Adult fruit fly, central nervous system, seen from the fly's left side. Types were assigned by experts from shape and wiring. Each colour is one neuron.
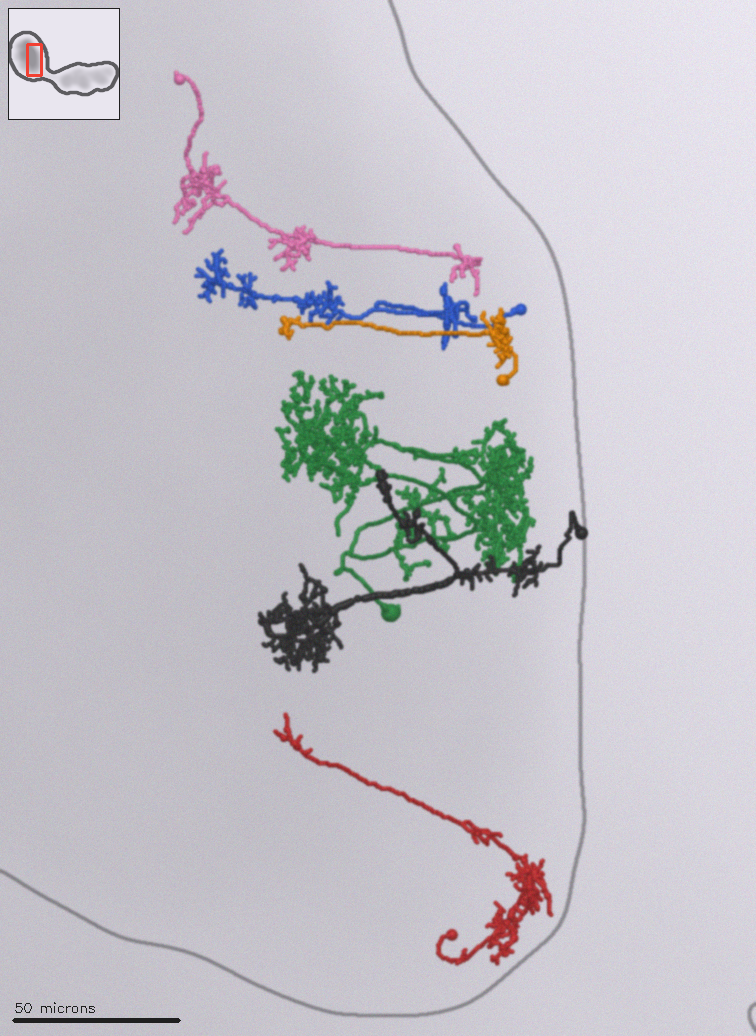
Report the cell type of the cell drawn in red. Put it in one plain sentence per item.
The cell type is TmY18.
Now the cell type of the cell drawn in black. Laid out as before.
The cell type is Y3.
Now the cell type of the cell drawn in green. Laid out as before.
The cell type is TmY15.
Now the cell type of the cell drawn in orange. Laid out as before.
The cell type is T3.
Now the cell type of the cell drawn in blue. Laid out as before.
The cell type is T2.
